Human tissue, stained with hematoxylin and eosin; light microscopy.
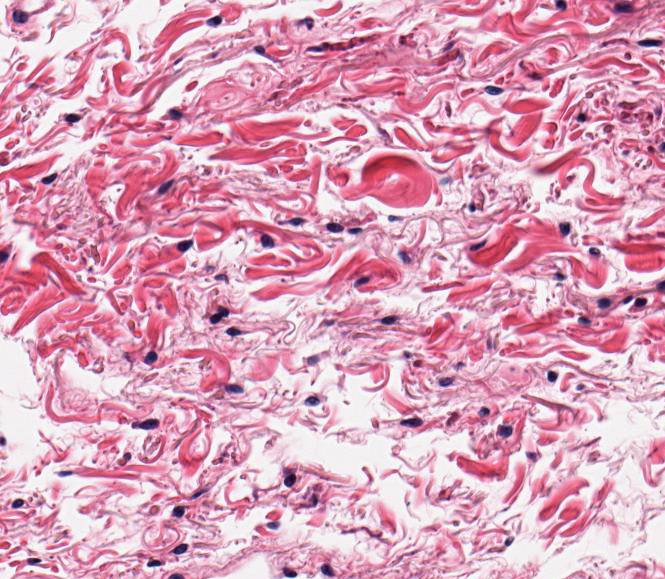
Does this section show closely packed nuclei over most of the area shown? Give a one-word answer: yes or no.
No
